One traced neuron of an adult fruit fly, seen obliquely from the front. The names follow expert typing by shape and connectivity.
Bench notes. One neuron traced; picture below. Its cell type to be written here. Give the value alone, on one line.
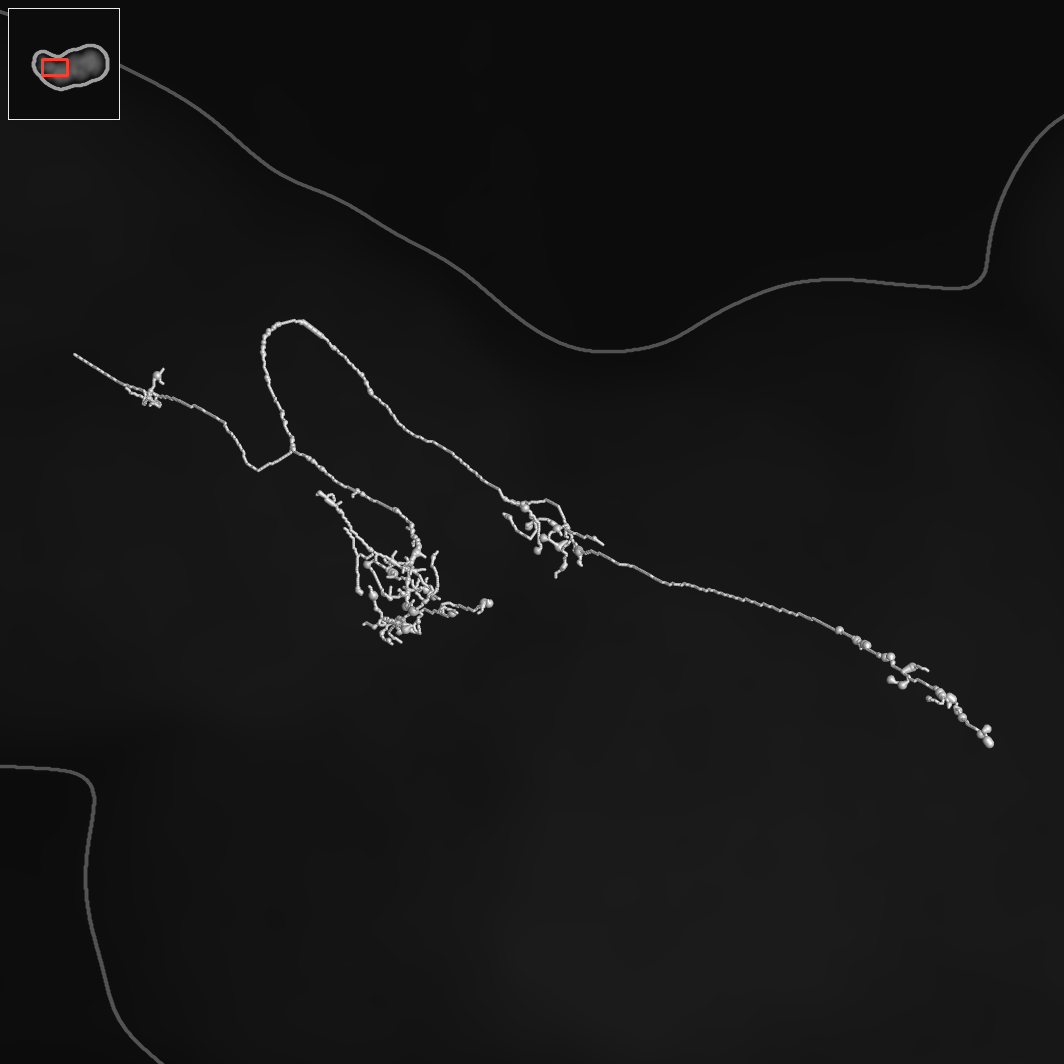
IN06A091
